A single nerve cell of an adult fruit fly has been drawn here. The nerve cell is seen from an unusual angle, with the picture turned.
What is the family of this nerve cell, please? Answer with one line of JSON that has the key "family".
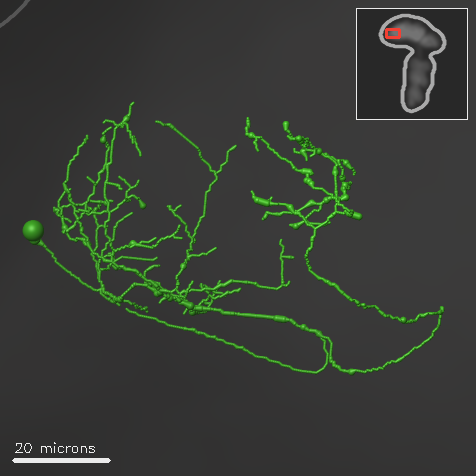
{"family": "hemilineage LHp3"}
